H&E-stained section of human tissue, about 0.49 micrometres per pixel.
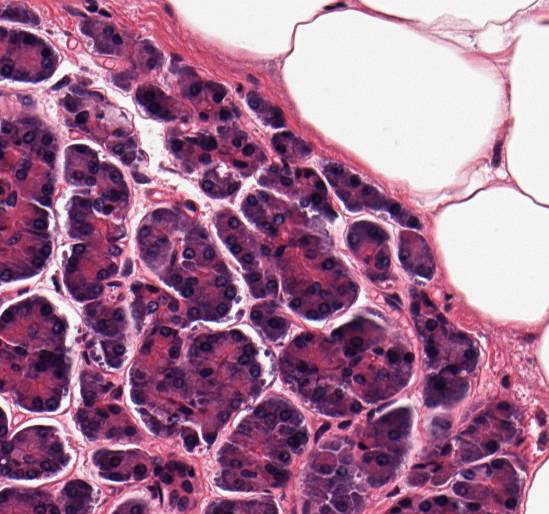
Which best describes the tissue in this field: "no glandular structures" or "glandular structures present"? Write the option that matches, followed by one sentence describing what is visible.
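Glandular structures present. Most of the field is filled with closely packed rounded clusters of gland cells separated by thin strands of pink connective tissue.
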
